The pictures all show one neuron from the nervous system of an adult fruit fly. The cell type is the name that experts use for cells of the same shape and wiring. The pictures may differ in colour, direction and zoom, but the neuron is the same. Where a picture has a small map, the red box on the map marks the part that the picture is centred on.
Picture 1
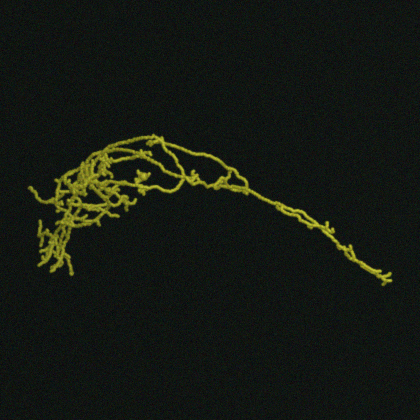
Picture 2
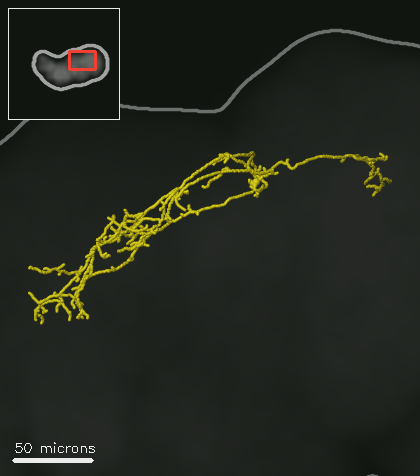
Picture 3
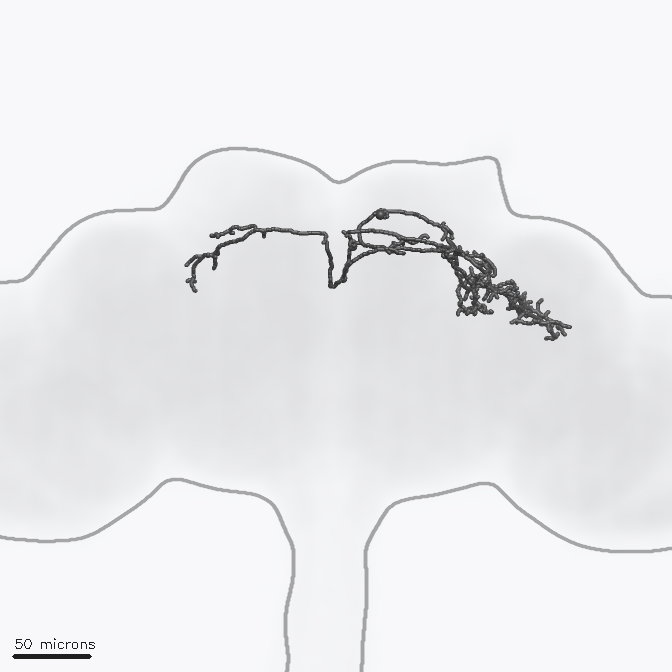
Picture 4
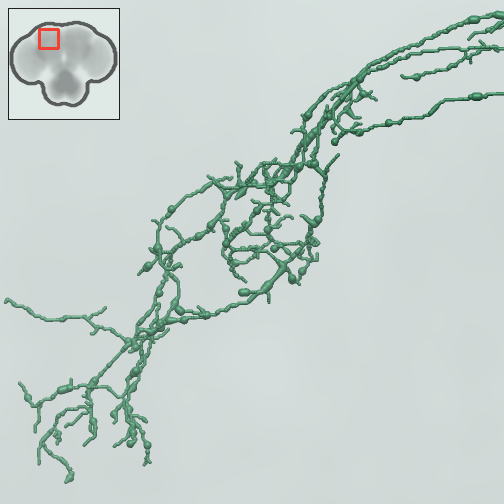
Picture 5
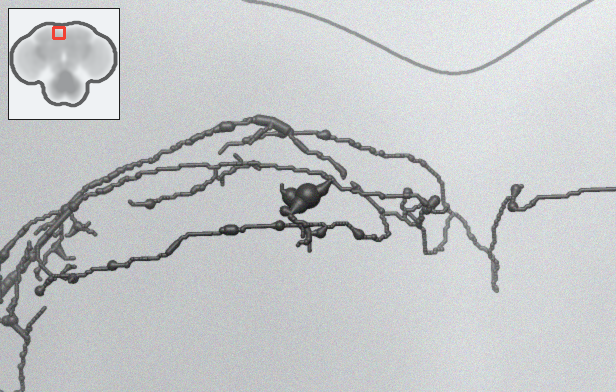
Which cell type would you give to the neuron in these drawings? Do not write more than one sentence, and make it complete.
This neuron falls under the cell type SIP112m.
